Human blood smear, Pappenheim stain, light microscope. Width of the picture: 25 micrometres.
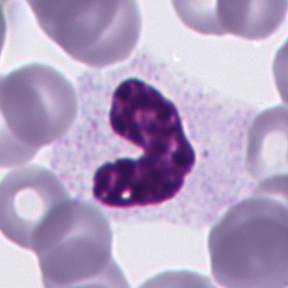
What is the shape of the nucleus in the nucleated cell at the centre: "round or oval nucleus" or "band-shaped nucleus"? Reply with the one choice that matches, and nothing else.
Band-shaped nucleus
